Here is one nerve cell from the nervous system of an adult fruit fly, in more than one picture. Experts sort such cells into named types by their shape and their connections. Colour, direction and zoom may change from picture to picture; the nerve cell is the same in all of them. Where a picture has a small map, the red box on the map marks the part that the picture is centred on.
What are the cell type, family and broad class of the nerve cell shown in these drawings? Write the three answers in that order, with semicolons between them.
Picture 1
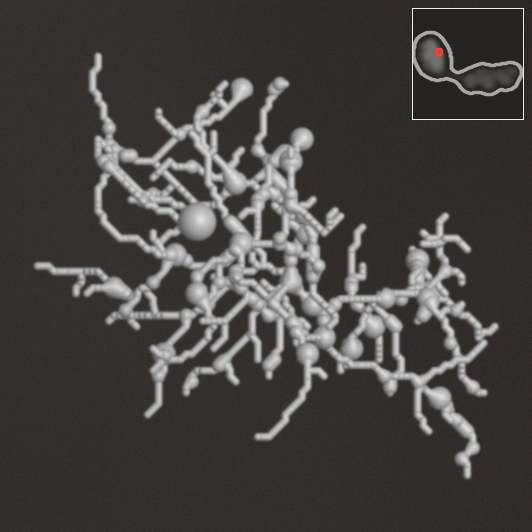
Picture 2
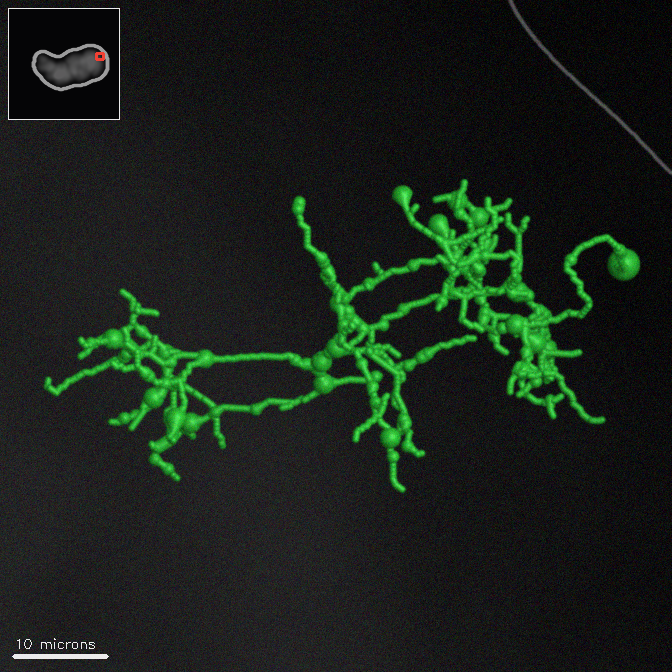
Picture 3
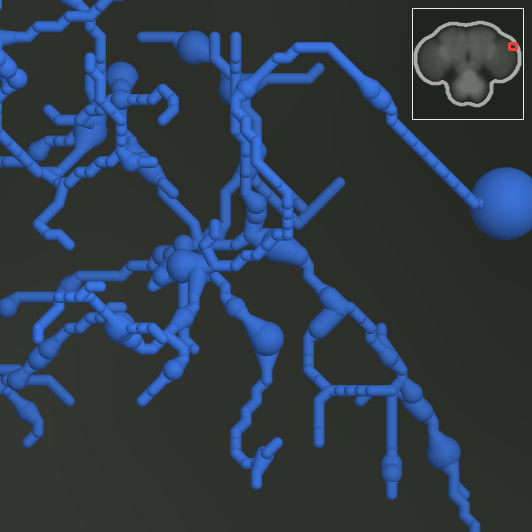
Mi14; Mi; optic-lobe intrinsic neuron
